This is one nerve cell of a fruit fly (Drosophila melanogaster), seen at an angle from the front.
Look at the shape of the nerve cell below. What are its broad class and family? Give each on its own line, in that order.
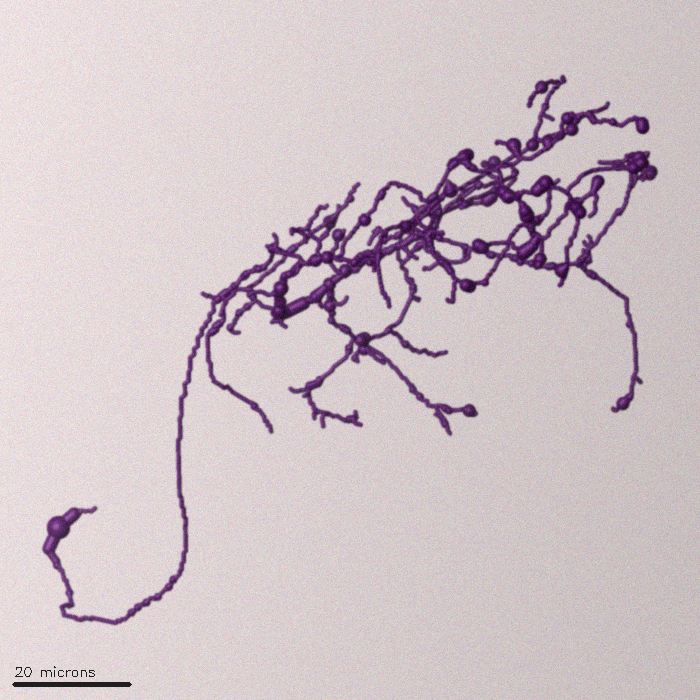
nerve-cord intrinsic neuron
hemilineage 03B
